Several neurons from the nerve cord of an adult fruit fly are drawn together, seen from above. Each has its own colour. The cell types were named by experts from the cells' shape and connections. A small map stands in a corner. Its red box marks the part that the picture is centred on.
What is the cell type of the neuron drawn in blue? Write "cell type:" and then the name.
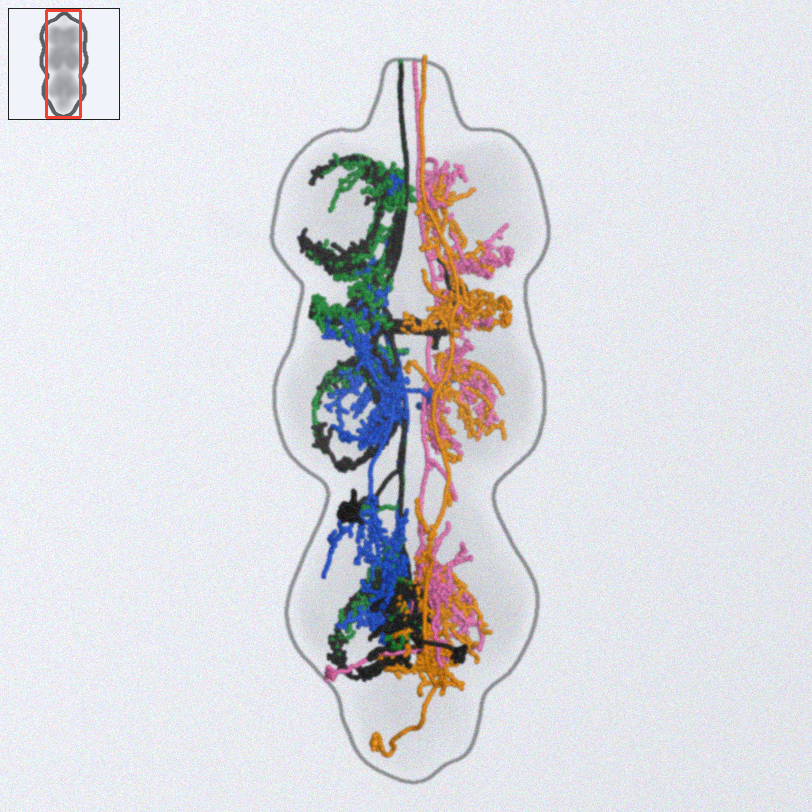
cell type: IN05B010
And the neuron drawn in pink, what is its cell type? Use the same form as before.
cell type: AN09B009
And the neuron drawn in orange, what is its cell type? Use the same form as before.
cell type: ANXXX027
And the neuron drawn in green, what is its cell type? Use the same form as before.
cell type: DNge104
